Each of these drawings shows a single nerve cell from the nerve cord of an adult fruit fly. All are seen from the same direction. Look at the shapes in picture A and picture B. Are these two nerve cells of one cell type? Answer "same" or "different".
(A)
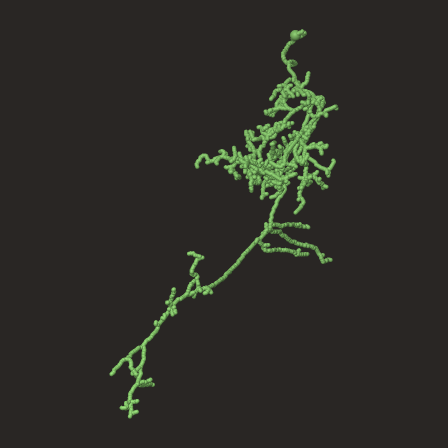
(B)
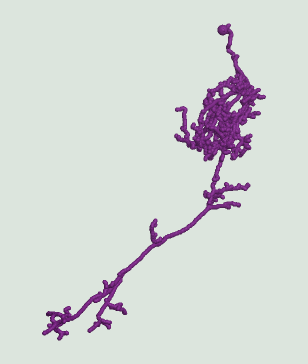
same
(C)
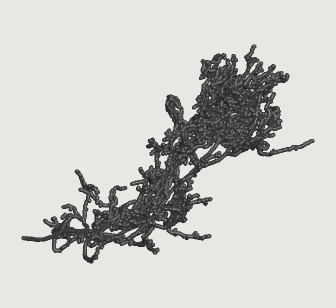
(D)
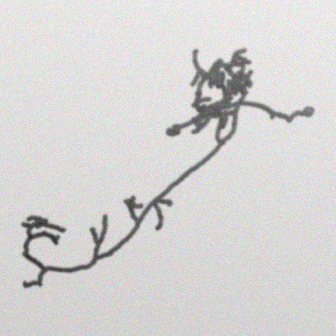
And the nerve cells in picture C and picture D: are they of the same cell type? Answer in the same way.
different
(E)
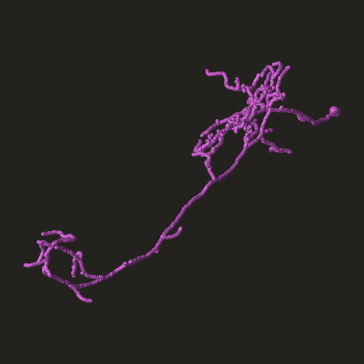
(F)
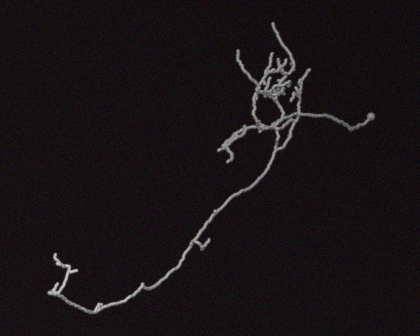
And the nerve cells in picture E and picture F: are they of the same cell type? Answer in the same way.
same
